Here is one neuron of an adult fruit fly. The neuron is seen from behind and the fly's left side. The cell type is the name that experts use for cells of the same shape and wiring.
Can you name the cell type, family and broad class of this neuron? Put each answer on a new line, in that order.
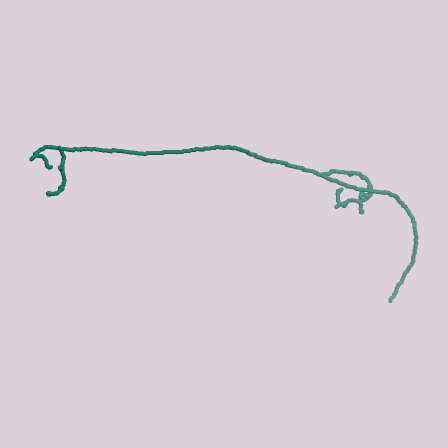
ORN_DL1
class olfactory
sensory neuron entering the brain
